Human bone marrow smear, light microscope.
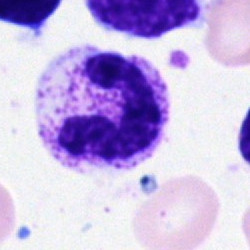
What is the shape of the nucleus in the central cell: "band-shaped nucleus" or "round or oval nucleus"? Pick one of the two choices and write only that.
Band-shaped nucleus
